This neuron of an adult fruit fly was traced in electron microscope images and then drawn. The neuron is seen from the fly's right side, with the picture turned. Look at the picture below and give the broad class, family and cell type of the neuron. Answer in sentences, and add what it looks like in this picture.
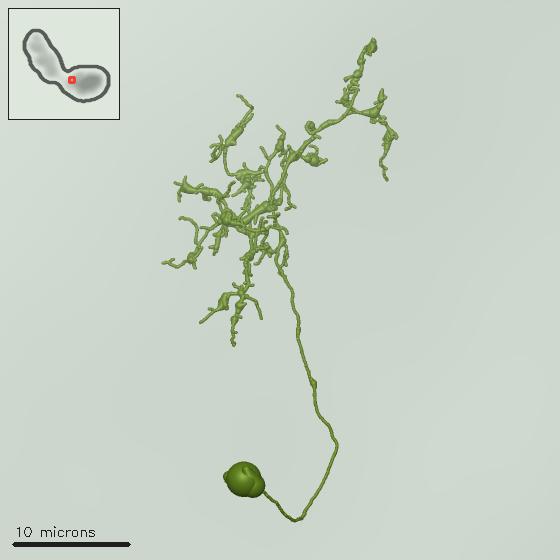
Its broad class is optic-lobe intrinsic neuron. The family is Dm. It is of cell type Dm2. The cell body is at the bottom of the picture. By the scale bar it is about 40 microns tall in this view. The picture shows dozens of branch ends.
